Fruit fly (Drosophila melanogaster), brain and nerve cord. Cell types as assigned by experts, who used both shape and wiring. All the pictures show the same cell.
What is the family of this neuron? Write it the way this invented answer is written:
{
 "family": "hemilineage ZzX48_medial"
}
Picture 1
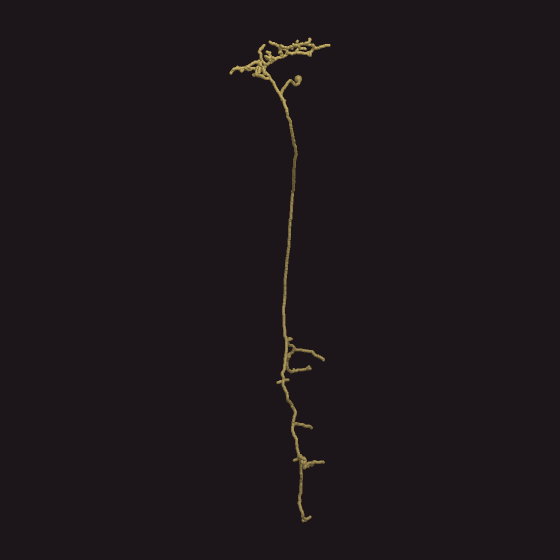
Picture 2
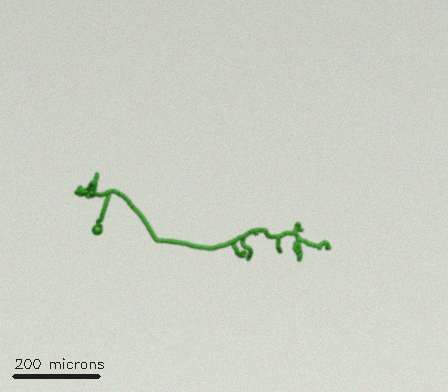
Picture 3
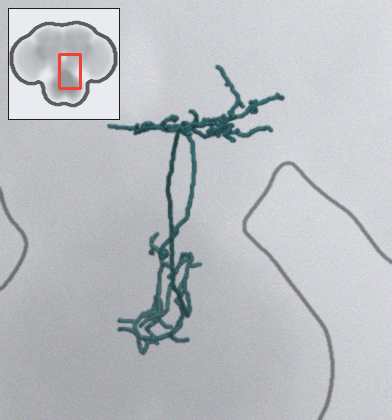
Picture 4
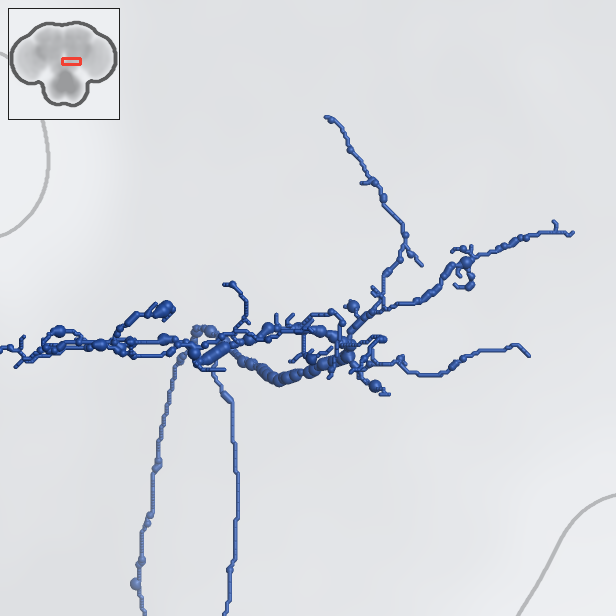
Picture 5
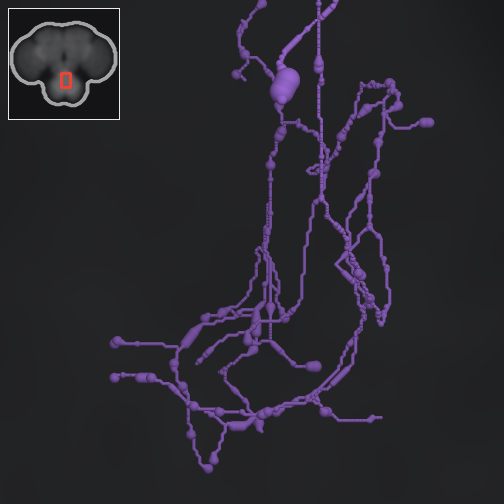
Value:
{
 "family": "hemilineage LB12"
}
